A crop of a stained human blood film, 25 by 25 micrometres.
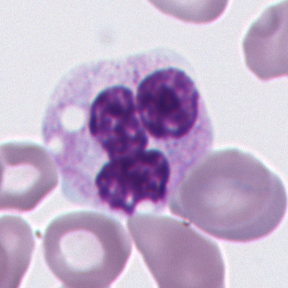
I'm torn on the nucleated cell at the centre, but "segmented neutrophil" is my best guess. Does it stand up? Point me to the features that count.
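Start with the nucleus: it lies in lobes, and no lobe shows a nucleolus.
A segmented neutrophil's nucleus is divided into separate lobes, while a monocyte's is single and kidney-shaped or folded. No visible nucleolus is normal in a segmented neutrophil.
So segmented neutrophil fits well, and monocyte does not. Fine pink-violet granules are scattered through the cytoplasm.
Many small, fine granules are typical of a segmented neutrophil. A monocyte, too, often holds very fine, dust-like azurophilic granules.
On their own, then, the granules would fit both names. The chromatin is dark purple and coarsely clumped, and a clear round vacuole sits left of the nucleus.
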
